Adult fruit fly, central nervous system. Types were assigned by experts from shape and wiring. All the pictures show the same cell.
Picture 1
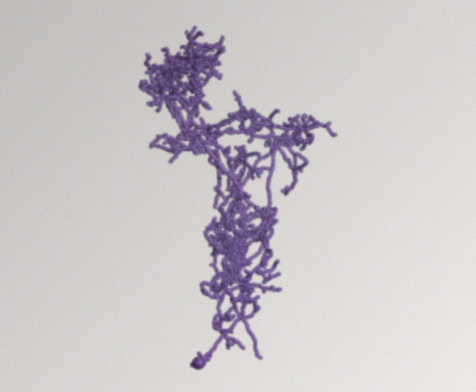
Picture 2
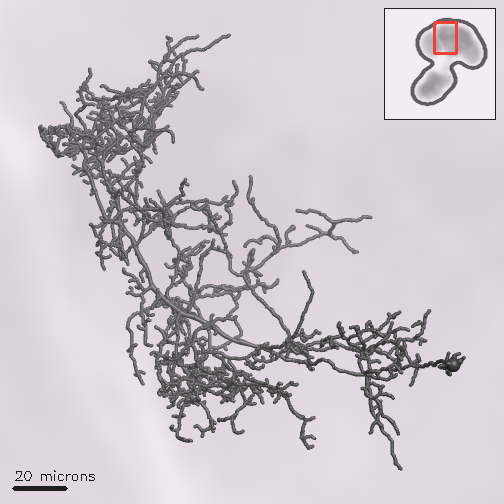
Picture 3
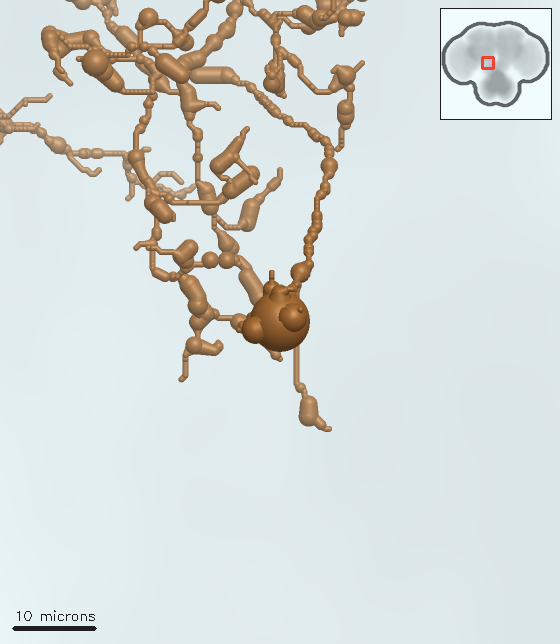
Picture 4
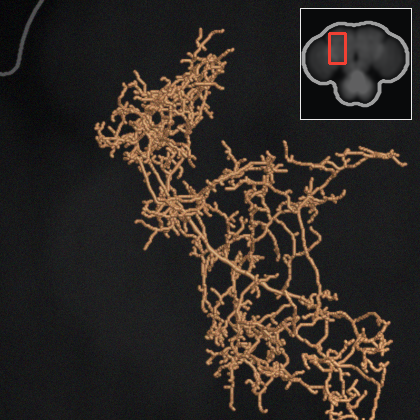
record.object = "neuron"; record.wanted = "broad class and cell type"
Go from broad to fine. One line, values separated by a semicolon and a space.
central-brain intrinsic neuron; PLP257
